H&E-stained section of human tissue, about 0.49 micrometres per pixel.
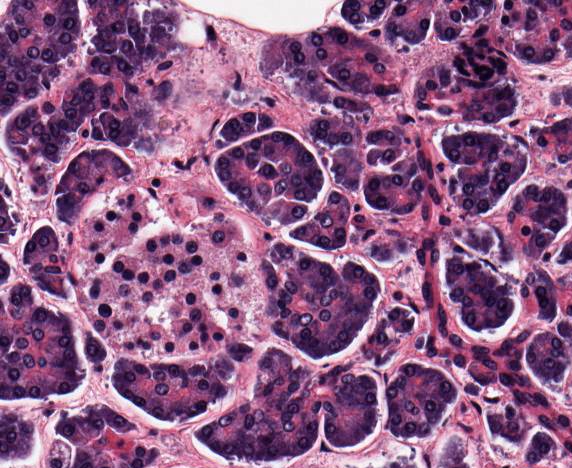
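Pancreas, H&E stained section. Across the whole field, thin pink fibrous septa divide the tissue into rounded groups of glandular cells. Left of centre, you'll notice a large rounded nest of cells with paler, pinker cytoplasm than the acini around it. Between the groups the stroma is pink collagenous tissue with scattered elongated nuclei, most obvious towards the right. No fat cells turn up anywhere.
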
